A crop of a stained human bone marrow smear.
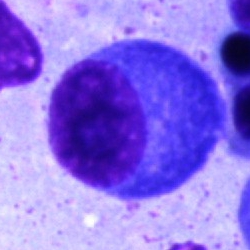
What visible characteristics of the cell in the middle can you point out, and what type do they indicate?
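Against the left side of the cell sits the nucleus, off-centre. Its chromatin is coarse, with darker purple clumps. Deep blue staining marks the cytoplasm, and a paler zone of it lies beside the nucleus. Plasma cell is the name of this cell.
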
